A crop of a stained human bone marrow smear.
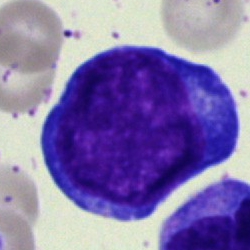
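Proerythroblast: the central cell of this stained bone marrow smear, its outline roughly round with a broad bulge toward the upper right. The nucleus occupies most of the cell. Deep blue staining marks the cytoplasm, which contains no vacuoles.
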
